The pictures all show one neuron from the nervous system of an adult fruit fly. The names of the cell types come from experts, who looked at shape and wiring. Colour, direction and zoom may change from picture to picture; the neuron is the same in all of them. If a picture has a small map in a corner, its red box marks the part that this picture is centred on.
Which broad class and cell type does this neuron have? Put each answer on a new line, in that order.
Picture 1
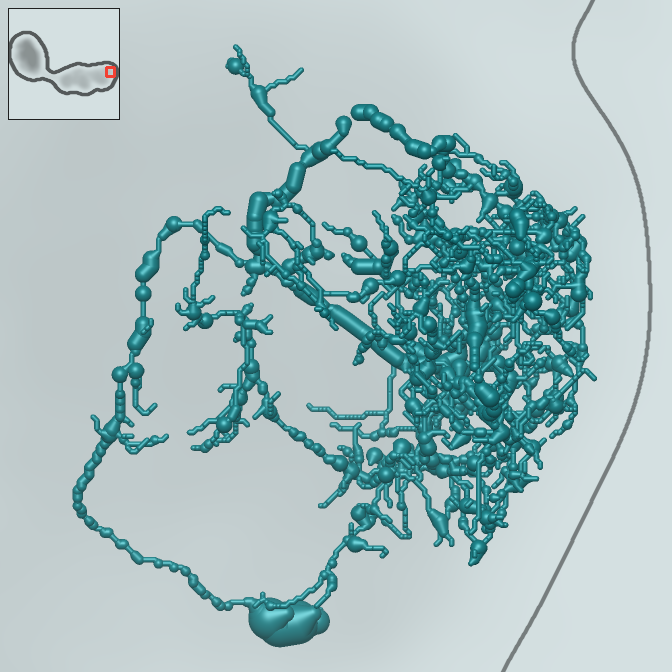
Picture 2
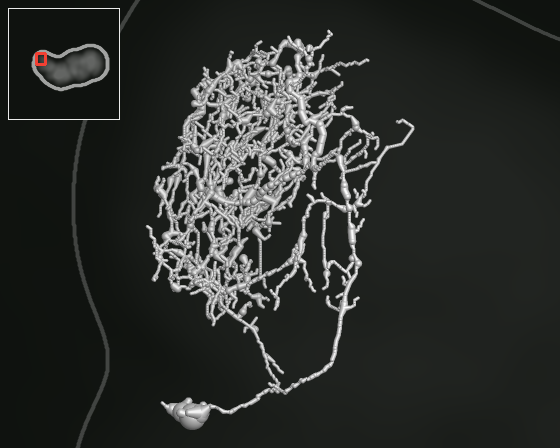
nerve-cord intrinsic neuron
INXXX239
